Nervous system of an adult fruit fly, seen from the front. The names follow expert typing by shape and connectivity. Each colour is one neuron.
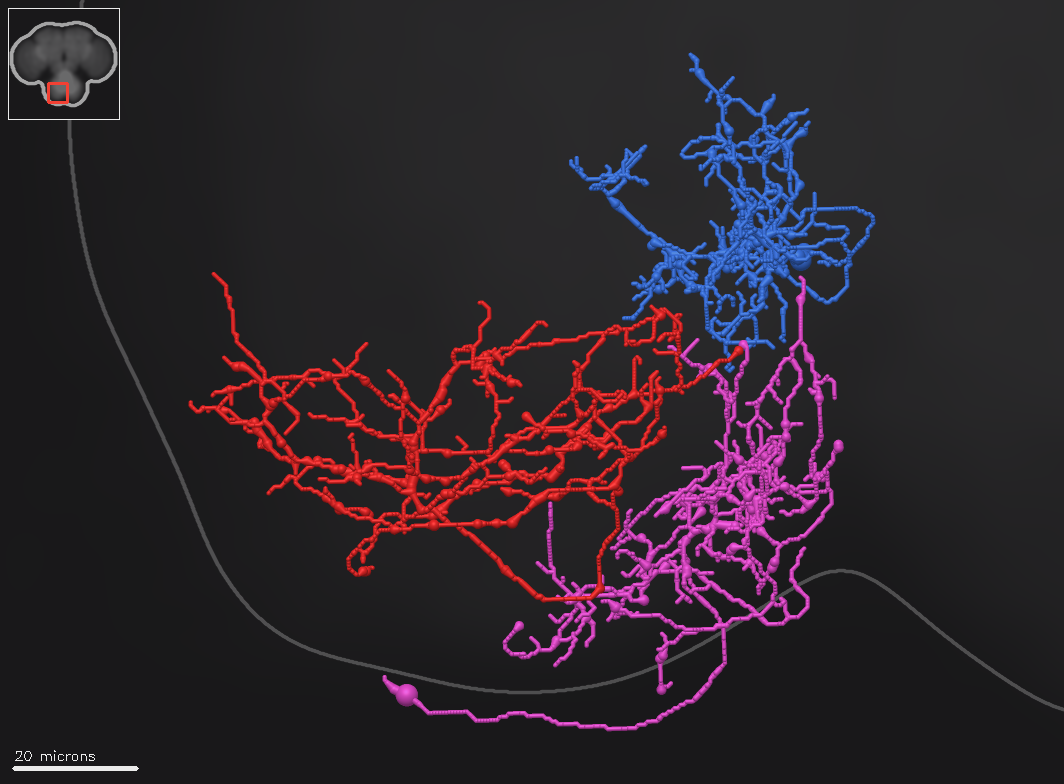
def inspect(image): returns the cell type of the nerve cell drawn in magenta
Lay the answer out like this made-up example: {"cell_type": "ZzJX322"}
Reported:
{"cell_type": "IN01B061"}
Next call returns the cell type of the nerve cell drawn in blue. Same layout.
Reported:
{"cell_type": "IN01B059_b"}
